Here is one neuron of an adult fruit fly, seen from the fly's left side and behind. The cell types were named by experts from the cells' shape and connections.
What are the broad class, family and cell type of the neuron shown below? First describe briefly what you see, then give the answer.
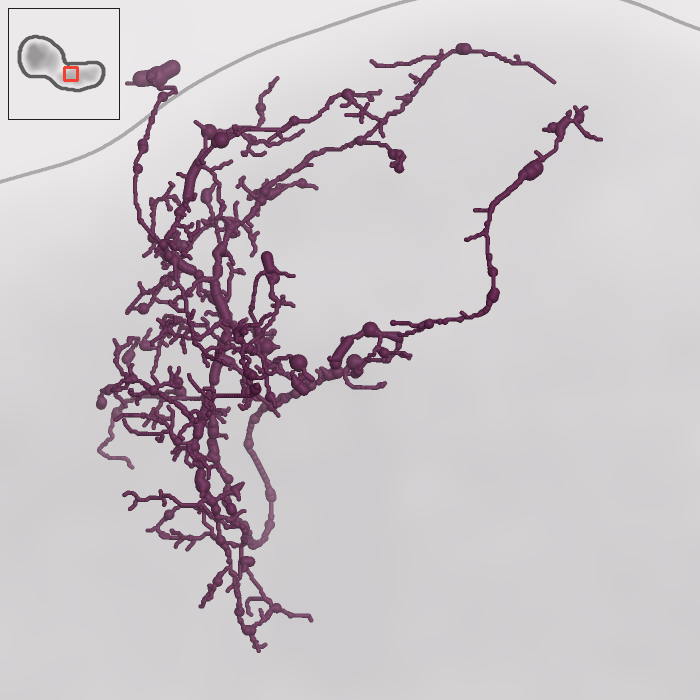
The picture shows more than a hundred branch ends. As drawn here it is about as wide as it is tall. Its broad class is nerve-cord intrinsic neuron. Its family is hemilineage 17A. Its cell type is IN17A049.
